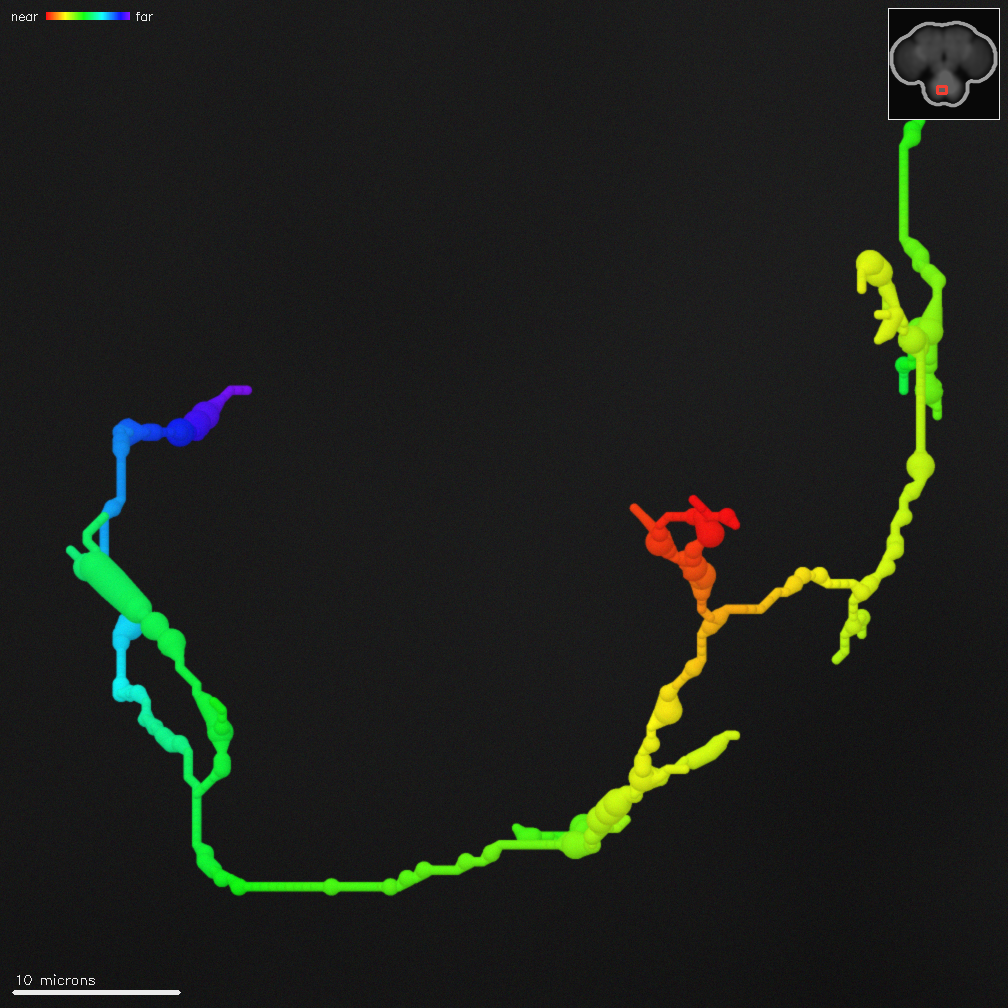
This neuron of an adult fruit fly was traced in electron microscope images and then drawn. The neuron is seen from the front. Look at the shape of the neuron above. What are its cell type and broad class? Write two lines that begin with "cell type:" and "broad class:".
cell type: SNxx29
broad class: sensory neuron entering the nerve cord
